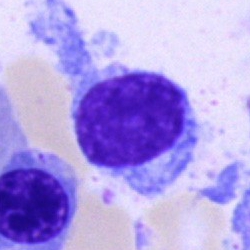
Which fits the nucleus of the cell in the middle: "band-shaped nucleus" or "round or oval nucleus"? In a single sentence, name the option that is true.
Its nucleus is a round or oval mass rather than a curved band.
